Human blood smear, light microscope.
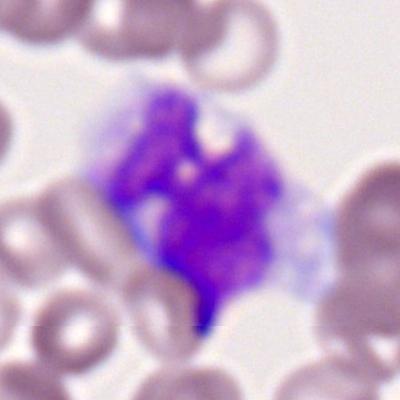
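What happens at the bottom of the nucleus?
It narrows to a dark point right at the lower edge.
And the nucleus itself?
Deep purple, with a few small pale gaps in its upper part.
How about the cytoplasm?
Pale greyish-blue.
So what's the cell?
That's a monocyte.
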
